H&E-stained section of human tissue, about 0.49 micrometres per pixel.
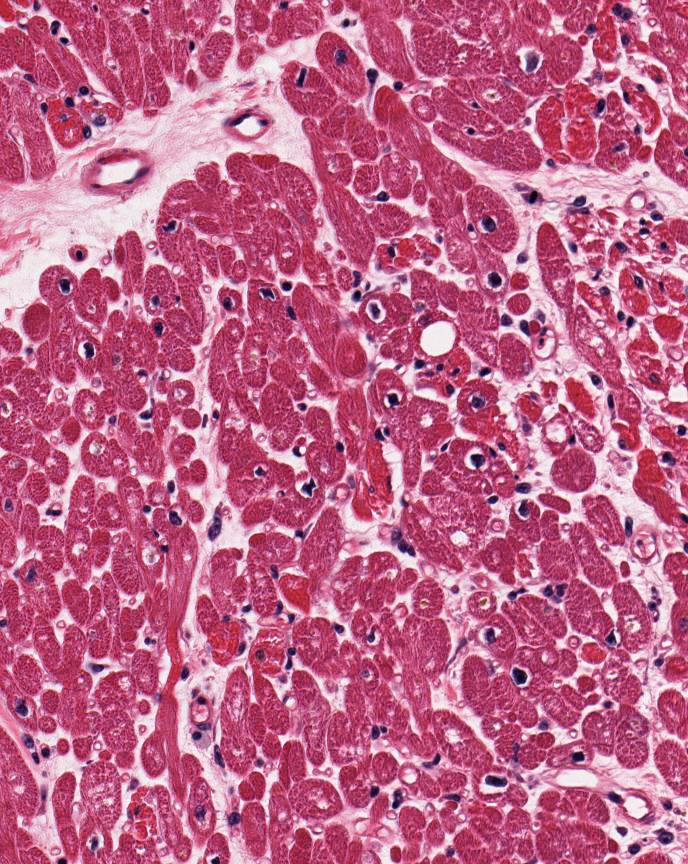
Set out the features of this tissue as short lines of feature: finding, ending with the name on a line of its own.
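Muscle fibres: closely packed rounded profiles, cut in cross and oblique section, filling most of field
Nuclei: central within fibre profiles
Clear zone: pale, around central nucleus, in many fibres
Staining: scattered fibres deeper bright red than neighbours, more in right half
Name: left ventricle of the heart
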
